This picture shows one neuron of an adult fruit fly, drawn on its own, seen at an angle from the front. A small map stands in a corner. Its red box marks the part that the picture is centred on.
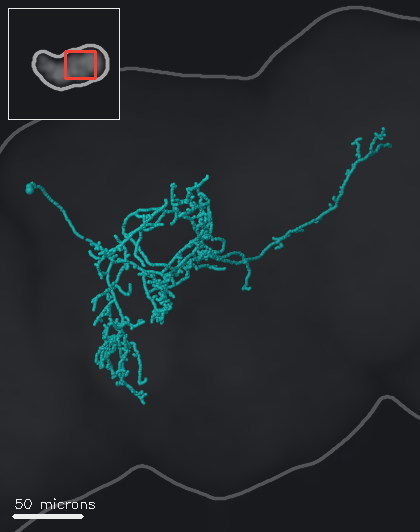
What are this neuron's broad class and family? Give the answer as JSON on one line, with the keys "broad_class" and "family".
{"broad_class": "central-brain intrinsic neuron", "family": "hemilineage DL2_ventral"}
